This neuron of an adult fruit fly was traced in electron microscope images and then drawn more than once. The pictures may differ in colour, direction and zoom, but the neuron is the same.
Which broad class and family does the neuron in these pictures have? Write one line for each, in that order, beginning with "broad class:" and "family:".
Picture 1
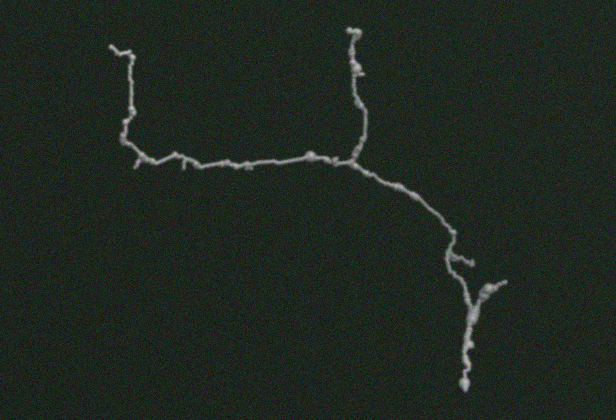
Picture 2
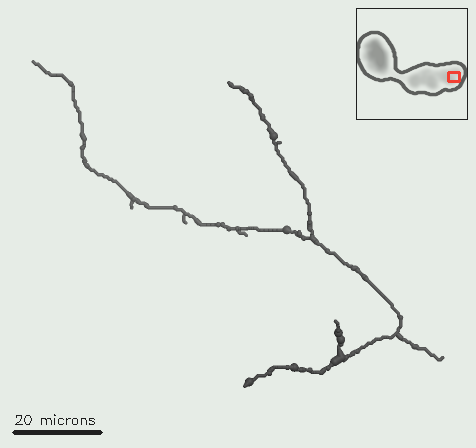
broad class: sensory neuron entering the nerve cord
family: class mechanosensory tactile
